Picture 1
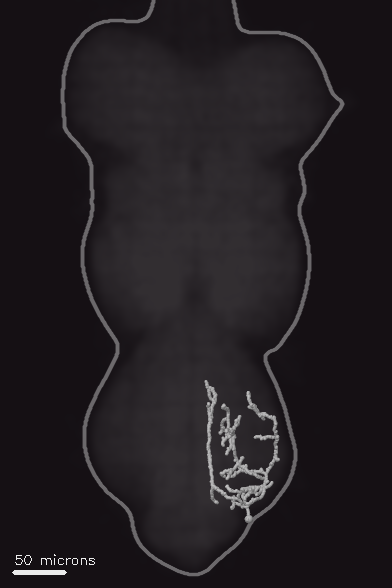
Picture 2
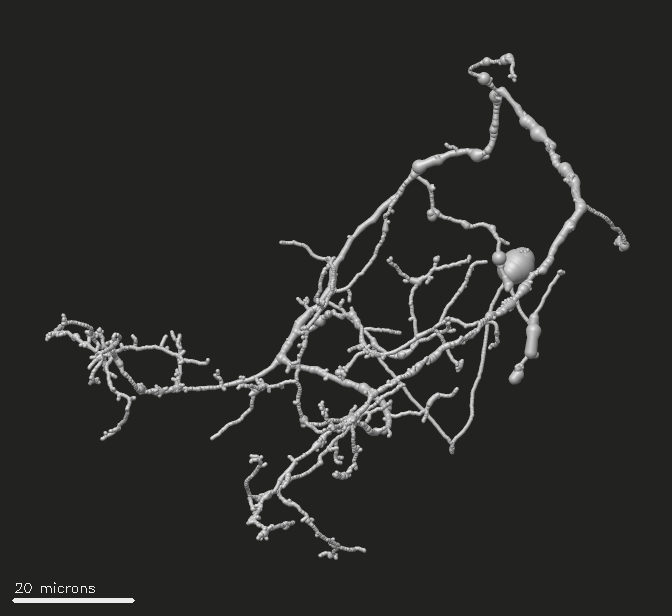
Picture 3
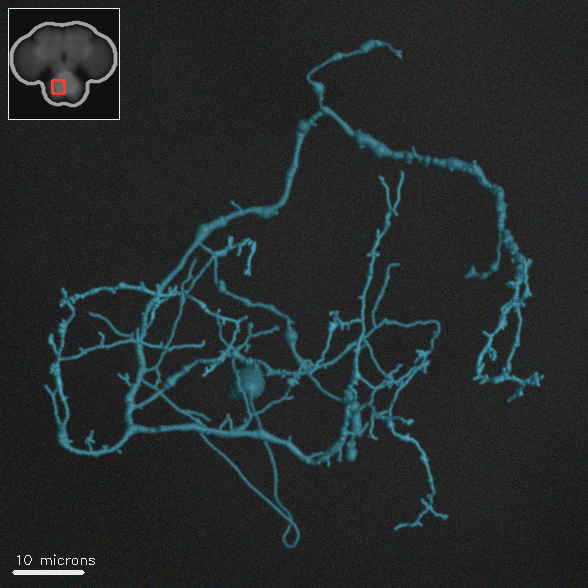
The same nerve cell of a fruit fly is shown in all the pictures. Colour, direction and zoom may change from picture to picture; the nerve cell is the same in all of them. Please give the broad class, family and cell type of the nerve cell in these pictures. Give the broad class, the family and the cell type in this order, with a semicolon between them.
nerve-cord intrinsic neuron; hemilineage 13A; IN13A046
